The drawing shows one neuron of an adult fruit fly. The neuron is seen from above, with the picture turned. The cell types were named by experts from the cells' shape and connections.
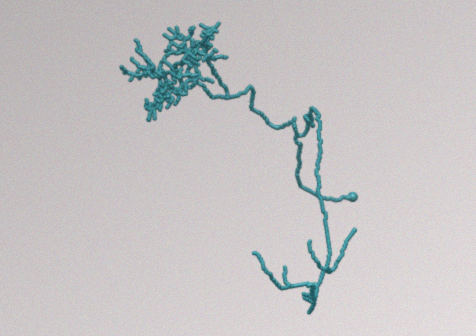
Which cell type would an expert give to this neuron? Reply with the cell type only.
LoVP1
